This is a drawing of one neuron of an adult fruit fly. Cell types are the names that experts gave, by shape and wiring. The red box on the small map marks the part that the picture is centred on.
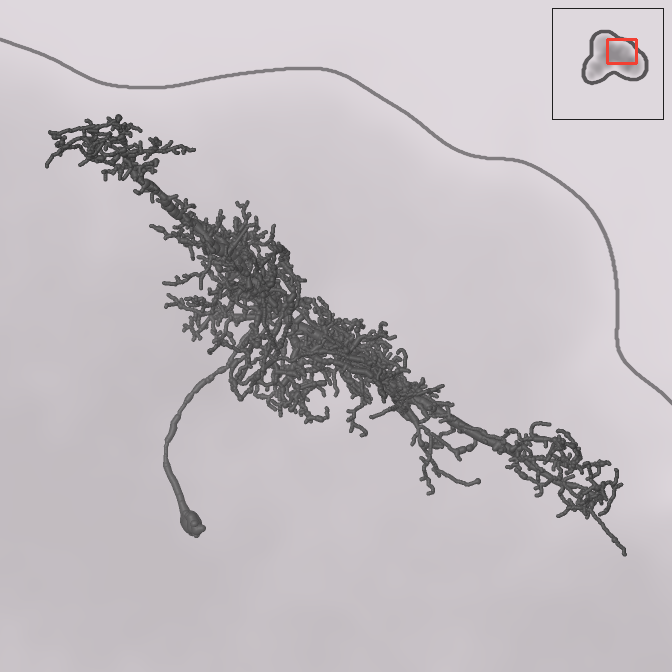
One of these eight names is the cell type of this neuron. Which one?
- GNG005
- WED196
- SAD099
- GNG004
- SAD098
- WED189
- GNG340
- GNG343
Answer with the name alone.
GNG004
